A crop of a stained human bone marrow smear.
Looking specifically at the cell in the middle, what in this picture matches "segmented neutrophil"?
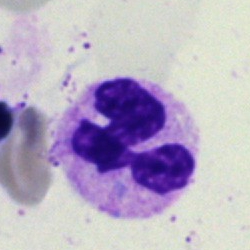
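The nucleus of this cell is divided into three lobes, and its chromatin is dark purple and coarsely clumped.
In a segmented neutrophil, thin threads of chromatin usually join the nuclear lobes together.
The cytoplasm is abundant and pale pinkish-lilac, with a fine, faintly granular texture.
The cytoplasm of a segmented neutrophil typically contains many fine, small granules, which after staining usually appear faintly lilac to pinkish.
The lobed nucleus and this cytoplasm agree with a segmented neutrophil.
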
